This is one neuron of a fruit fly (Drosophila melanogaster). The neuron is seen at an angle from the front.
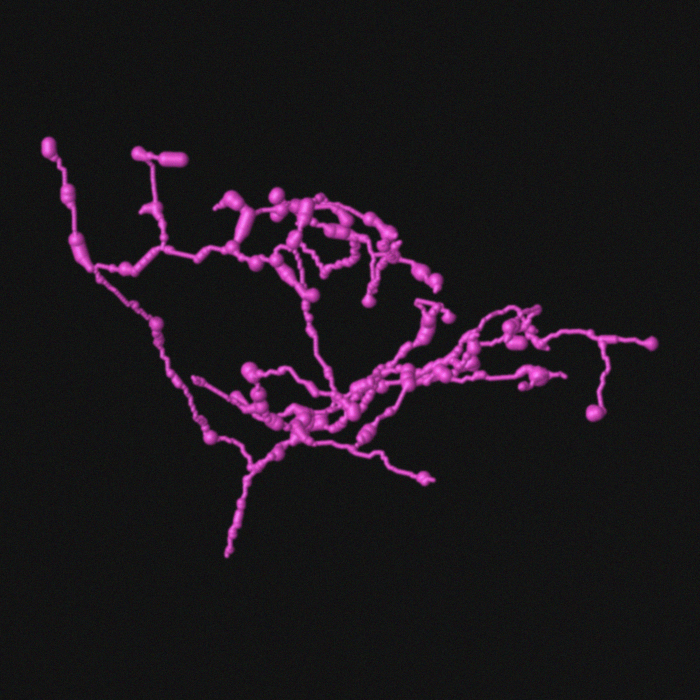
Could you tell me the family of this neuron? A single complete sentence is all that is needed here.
The neuron is listed under family class mechanosensory.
